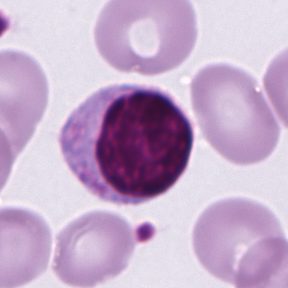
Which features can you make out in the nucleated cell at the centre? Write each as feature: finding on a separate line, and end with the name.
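Outline: smooth, rounded
Nucleus: roughly round, unlobed
Chromatin: dark purple, densely stained
Vacuoles: none in cytoplasm
Identity: large granular lymphocyte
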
